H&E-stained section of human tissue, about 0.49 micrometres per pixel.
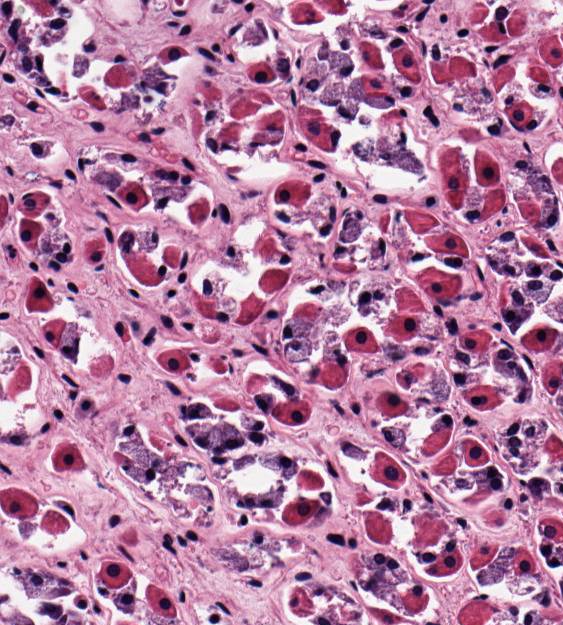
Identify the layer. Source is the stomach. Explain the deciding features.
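Fundic glands: cells in small nests and clusters, separated across the field by thin bands of pink fibrous stroma. Many cells have abundant, dense, bright pink cytoplasm; others among them have cytoplasm filled with coarse purple granular material.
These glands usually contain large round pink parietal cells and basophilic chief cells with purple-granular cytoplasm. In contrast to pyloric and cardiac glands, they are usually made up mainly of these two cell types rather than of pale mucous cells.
Small, dark, elongated spindle-shaped nuclei lie within the stromal bands.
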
